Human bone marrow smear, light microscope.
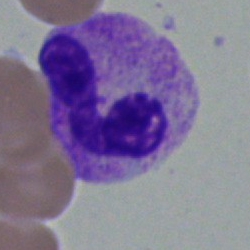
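Band neutrophil. Its nucleus forms a curved, horseshoe-like band with two thickened ends, opening toward the upper right. Because the nucleus lies toward the left and lower side of the cell, the cytoplasm is widest at the upper right. The chromatin is dark purple and densely condensed, and fine purplish-pink granules are scattered throughout the cytoplasm.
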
